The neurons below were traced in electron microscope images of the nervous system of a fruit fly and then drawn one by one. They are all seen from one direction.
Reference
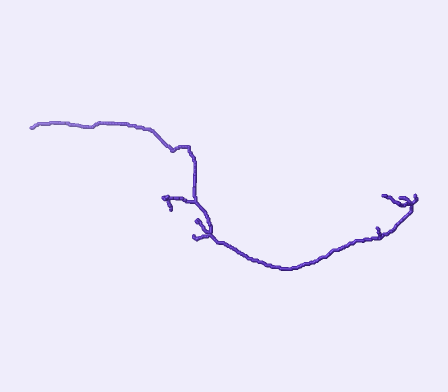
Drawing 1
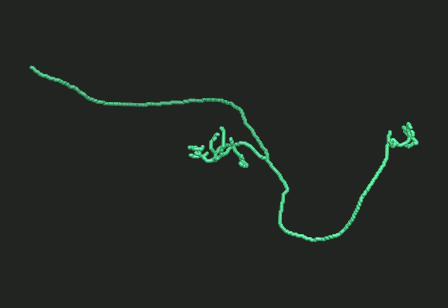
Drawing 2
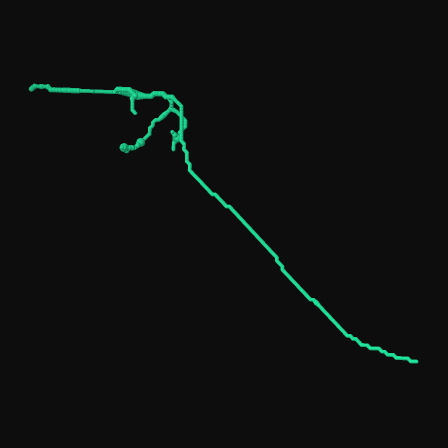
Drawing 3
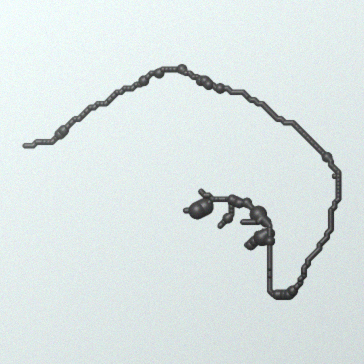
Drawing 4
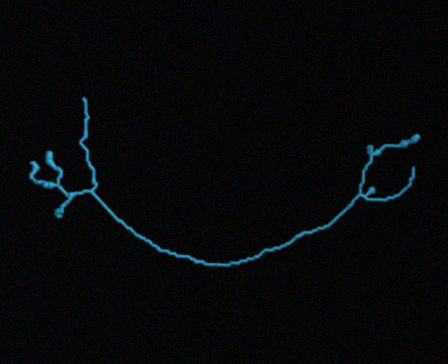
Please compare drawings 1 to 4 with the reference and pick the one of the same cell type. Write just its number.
4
